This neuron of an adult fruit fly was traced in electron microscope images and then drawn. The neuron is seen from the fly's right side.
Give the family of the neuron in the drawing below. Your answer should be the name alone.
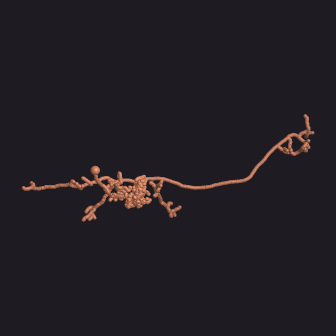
hemilineage 23B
